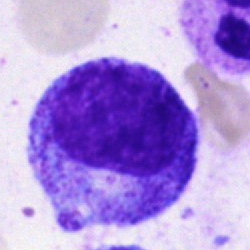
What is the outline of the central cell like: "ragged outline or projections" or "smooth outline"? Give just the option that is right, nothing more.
Ragged outline or projections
